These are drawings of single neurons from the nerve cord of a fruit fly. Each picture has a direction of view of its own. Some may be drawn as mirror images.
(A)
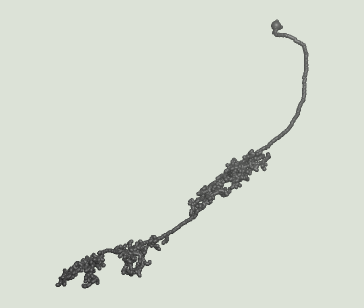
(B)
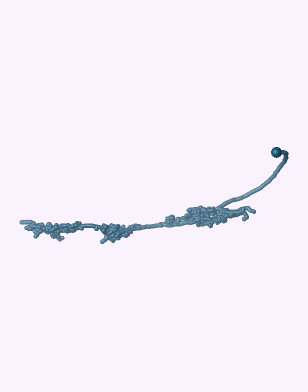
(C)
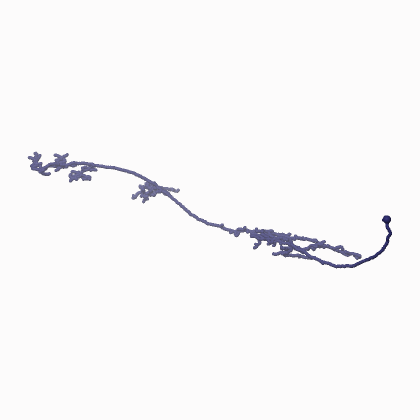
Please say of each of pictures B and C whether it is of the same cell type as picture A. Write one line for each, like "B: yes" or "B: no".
B: yes
C: yes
